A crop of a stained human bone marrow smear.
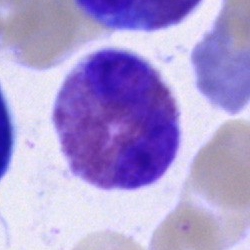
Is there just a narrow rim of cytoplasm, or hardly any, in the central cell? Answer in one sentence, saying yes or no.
Yes, most of this cell is taken up by its nucleus.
